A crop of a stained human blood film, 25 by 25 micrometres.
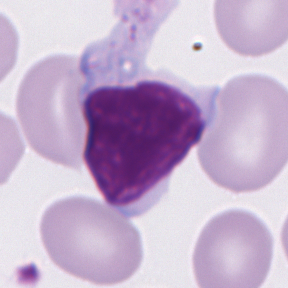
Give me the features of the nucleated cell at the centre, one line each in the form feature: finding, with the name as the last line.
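Nuclear shape: angular, broad at the top, tapering to a blunt point at the bottom
Nuclear size: about 11 micrometres across
Cytoplasm placement: mostly above the nucleus, only a thin rim below
Cytoplasmic extension: a long irregular tongue stretching up to the top edge of the picture
Vacuoles: a few small clear ones in the upper cytoplasm
Name: large granular lymphocyte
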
